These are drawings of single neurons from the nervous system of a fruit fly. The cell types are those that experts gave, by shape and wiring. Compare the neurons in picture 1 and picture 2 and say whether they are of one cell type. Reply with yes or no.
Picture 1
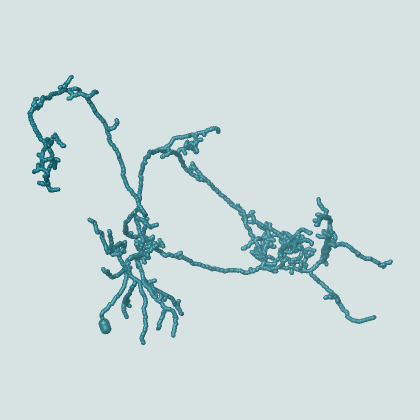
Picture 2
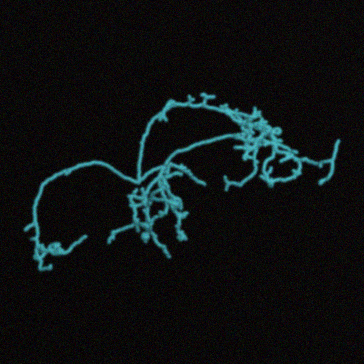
yes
